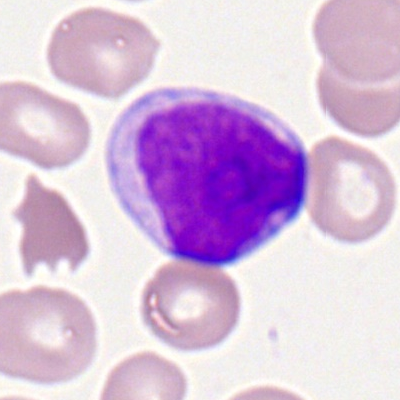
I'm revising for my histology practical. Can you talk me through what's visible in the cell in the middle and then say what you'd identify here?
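So this middle one has a smooth, rounded outline, just slightly angular along the right edge. Chromatin's dark purple, patchy and mottled. Nothing in the way of vacuoles in the cytoplasm. It's a myeloblast.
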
